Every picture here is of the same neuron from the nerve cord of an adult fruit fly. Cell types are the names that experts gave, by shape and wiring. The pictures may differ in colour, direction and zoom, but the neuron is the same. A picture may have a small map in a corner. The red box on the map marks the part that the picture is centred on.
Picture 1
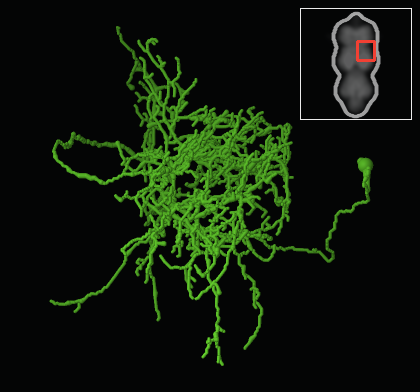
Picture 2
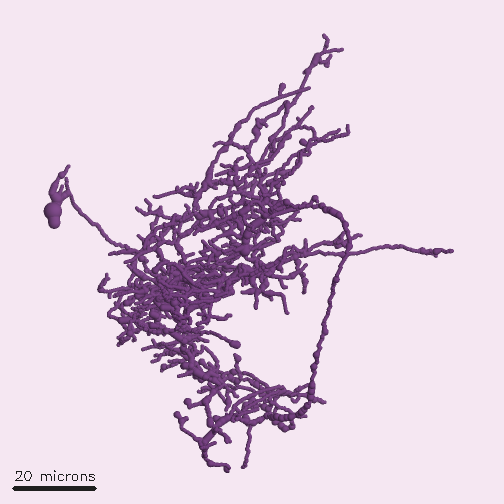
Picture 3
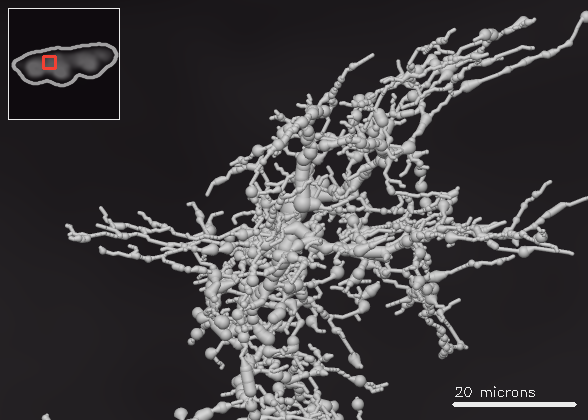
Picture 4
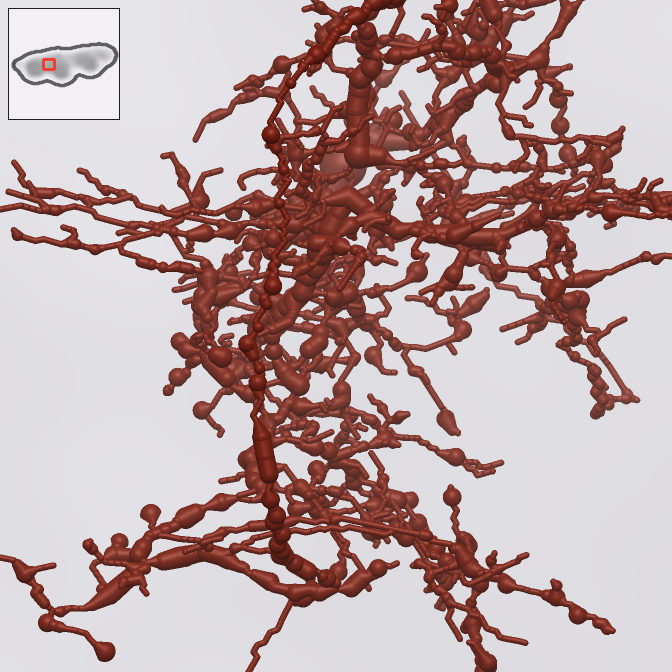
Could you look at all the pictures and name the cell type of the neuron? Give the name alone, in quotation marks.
"IN17B015"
